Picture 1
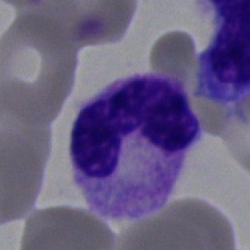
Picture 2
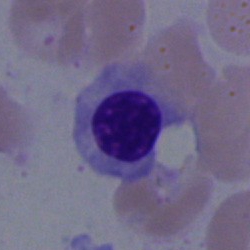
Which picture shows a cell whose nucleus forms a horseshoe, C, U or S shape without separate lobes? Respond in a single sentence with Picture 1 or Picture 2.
Picture 1 contains the cell with a nucleus curved into a band and no separate lobes.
